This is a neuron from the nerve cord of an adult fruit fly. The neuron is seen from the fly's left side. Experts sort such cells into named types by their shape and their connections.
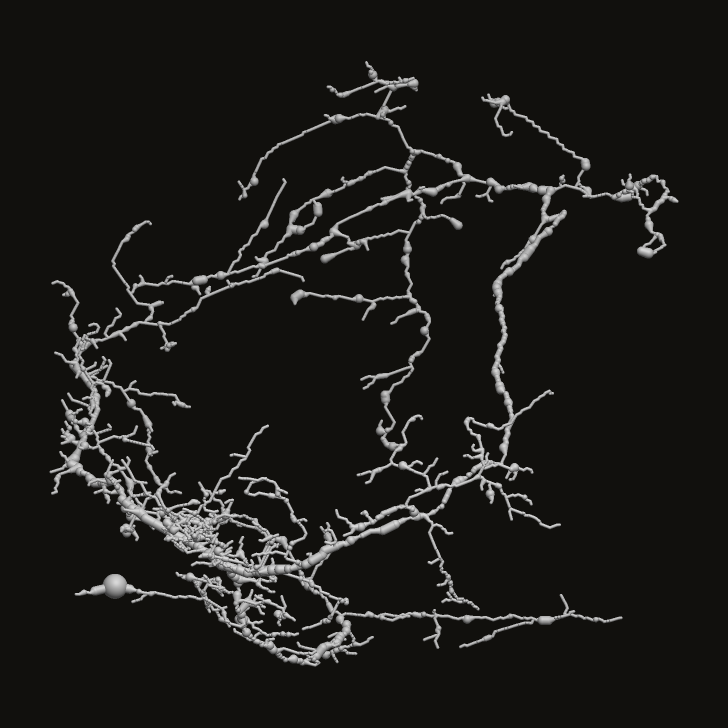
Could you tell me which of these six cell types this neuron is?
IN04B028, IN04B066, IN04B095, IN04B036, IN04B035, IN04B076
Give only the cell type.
IN04B036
